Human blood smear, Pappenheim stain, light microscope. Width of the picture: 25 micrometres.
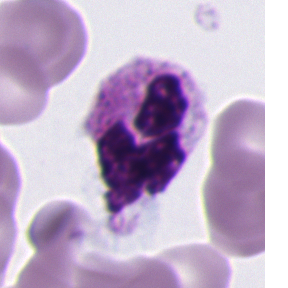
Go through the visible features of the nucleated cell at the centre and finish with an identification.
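The nucleus is bent into lobes that remain joined, one of them lying at the upper right. Its chromatin is dark purple and coarsely clumped. Fine pink-violet granules fill the cytoplasm. The cell outline is irregular, not smoothly round. The cell is a segmented neutrophil.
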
